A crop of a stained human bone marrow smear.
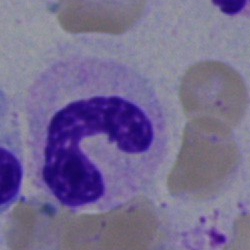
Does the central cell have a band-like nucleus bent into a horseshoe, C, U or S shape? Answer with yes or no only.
Yes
